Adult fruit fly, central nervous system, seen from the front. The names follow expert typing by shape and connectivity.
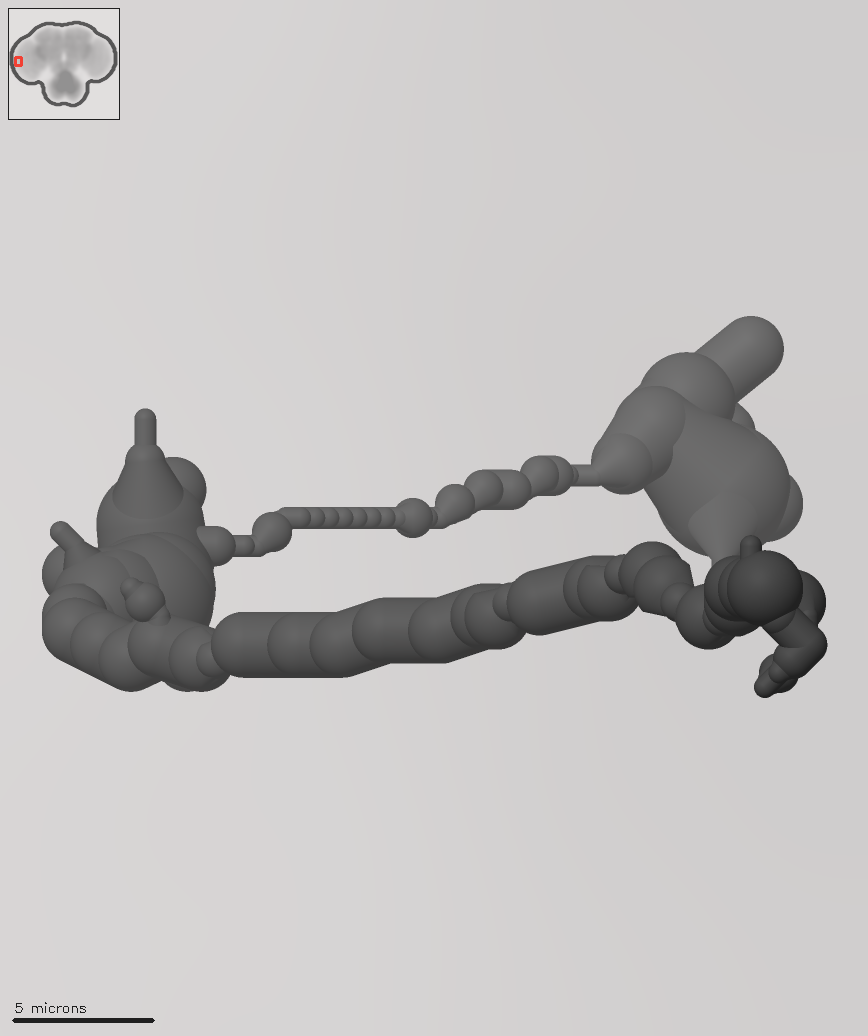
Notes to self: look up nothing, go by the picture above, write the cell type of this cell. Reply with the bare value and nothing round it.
L1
